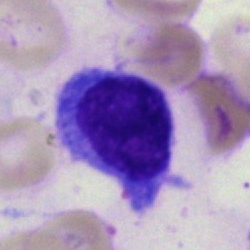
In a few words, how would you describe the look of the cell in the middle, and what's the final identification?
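A tag of cytoplasm hangs from the lower edge of an irregular outline. The nucleus sits toward the right, so the widest rim of cytoplasm is on the left. Chromatin is dense and dark purple; cytoplasm, a deep blue. This cell is a lymphocyte.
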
